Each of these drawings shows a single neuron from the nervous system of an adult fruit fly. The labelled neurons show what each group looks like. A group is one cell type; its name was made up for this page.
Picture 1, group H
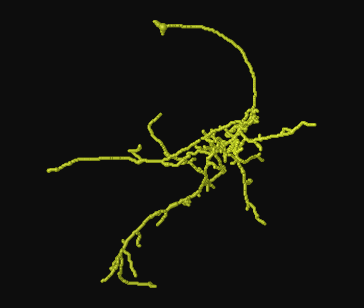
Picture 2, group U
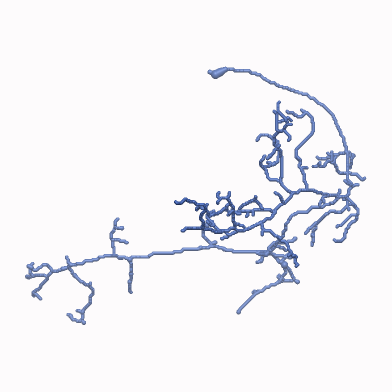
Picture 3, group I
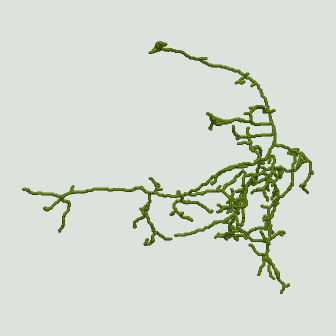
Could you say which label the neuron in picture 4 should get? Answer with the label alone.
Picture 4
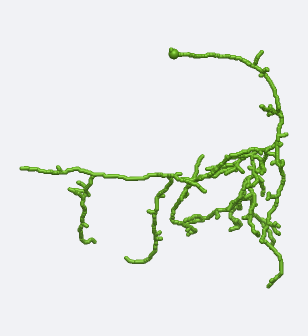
group I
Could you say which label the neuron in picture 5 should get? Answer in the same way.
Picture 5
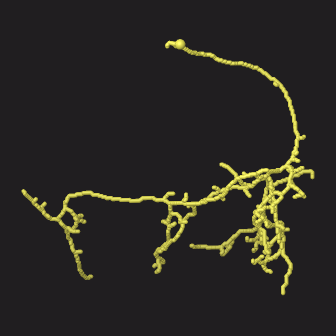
group I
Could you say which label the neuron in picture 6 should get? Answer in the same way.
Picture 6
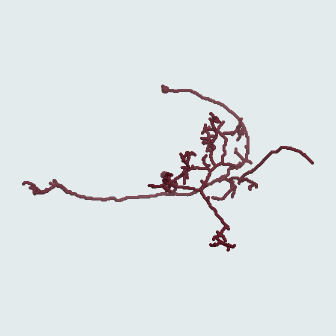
group U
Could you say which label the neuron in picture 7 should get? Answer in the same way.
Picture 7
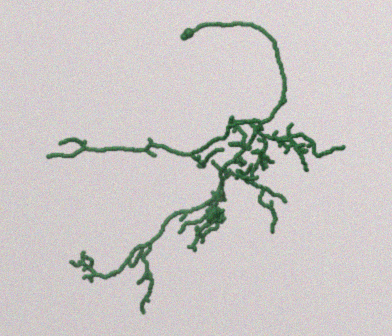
group H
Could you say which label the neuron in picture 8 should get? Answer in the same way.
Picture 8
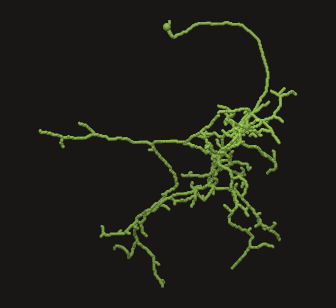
group H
